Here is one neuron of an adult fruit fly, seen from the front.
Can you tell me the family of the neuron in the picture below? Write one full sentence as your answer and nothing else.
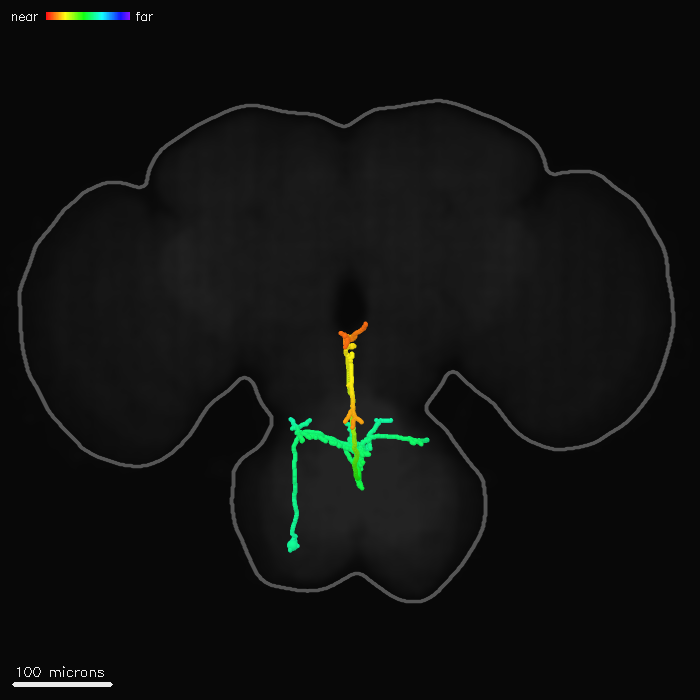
In family terms, the neuron is hemilineage 06A.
